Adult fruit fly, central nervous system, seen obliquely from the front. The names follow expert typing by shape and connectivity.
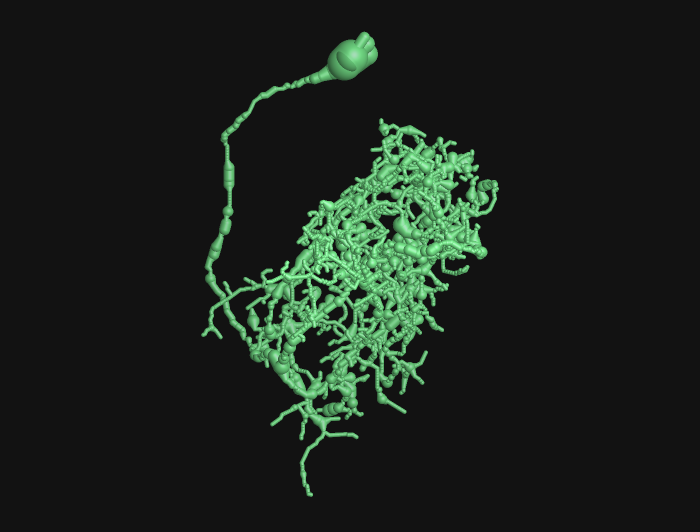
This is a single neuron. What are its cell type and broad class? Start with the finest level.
INXXX221; nerve-cord intrinsic neuron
